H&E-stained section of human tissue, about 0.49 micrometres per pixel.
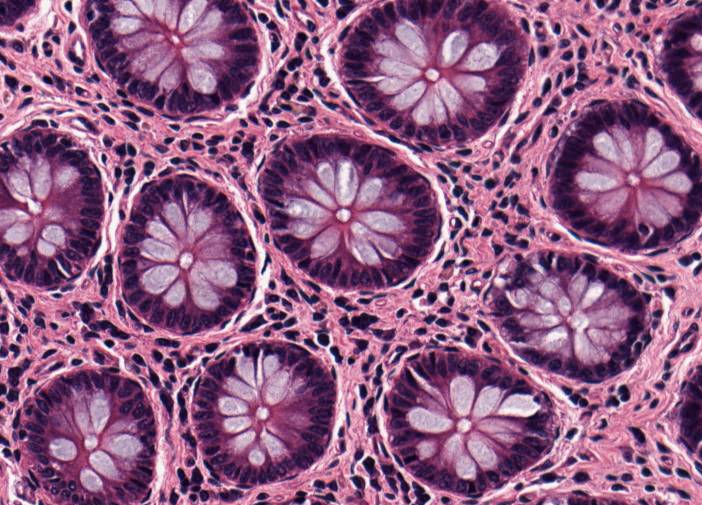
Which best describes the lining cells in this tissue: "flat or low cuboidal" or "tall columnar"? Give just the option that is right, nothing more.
Tall columnar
